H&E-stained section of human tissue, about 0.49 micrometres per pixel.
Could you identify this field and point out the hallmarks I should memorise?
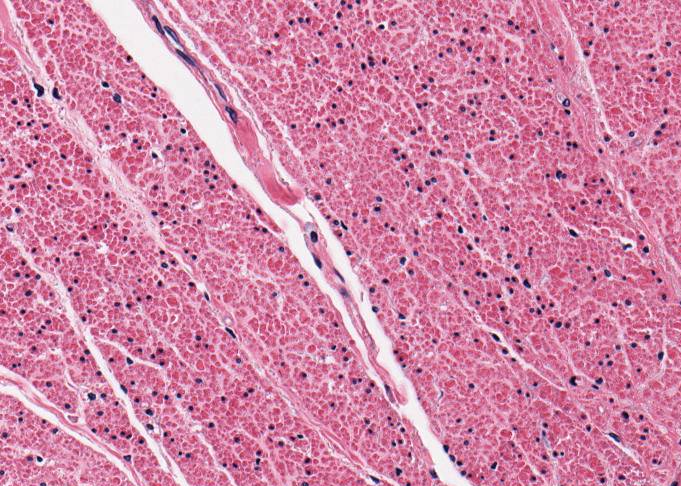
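It's smooth muscle, filling the field as sheets of small, closely packed pink polygonal profiles. Thin pale pink septa split it into long bands running diagonally, upper left to lower right. Small round dark blue nuclei are scattered fairly evenly, and the cytoplasm is deep pink to red and finely granular.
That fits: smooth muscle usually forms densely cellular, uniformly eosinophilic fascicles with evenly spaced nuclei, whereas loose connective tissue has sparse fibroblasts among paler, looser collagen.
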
